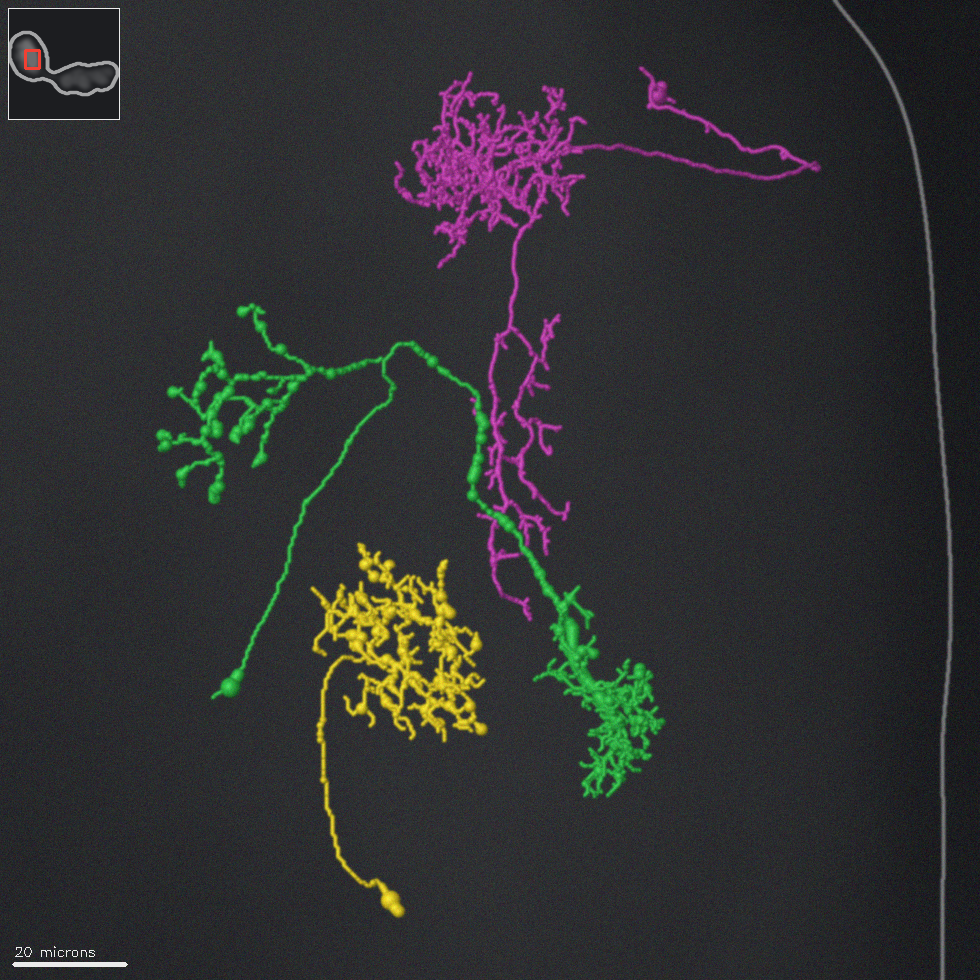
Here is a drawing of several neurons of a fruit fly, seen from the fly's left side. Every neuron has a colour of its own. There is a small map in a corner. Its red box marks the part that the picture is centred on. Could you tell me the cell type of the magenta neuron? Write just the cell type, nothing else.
Tm24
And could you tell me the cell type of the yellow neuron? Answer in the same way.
Li22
